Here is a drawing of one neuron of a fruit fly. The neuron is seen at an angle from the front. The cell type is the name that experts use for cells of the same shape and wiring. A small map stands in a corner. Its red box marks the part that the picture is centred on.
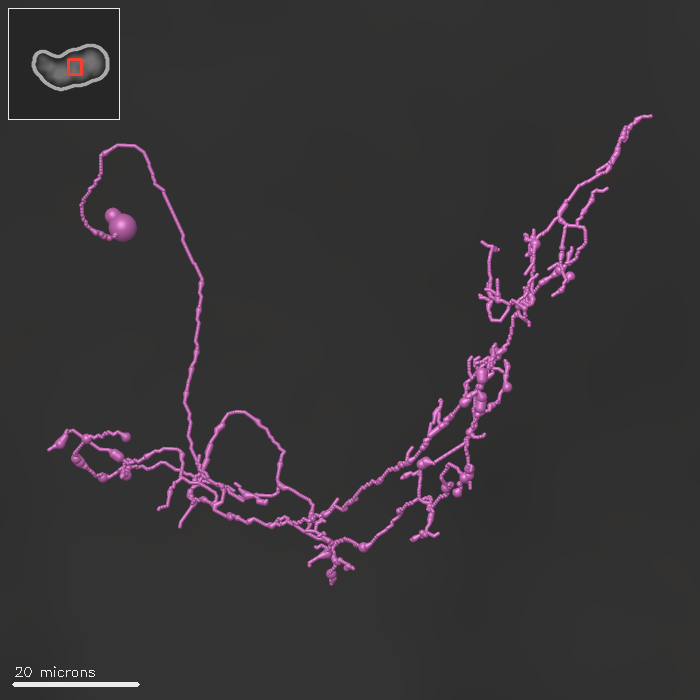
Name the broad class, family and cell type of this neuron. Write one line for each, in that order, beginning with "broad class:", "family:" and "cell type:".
broad class: central-brain intrinsic neuron
family: hemilineage DM5_ventral
cell type: WED155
